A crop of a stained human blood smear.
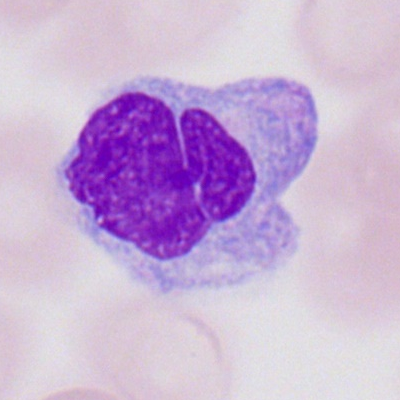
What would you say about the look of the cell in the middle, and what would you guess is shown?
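Irregular outline, rounded bulges in place of a smooth circle. Thin pale cleft running down from the top edge of the nucleus, dividing it into lobes. Chromatin deep purple, mottled and patchy. No coarse, strongly coloured granules in the cytoplasm. Cell: monocyte.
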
